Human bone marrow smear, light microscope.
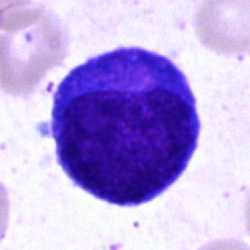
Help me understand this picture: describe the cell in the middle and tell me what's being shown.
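A round, smooth outline bounds the cell. The cytoplasm stains deep blue and contains no granules. A small pale blue bleb is present on the left edge. It is a blast.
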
